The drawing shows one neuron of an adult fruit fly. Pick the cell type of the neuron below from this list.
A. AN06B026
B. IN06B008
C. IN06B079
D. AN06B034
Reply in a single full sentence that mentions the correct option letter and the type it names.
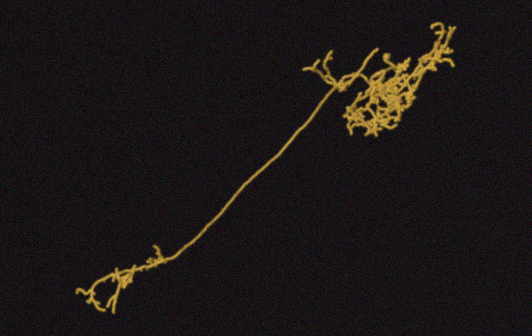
What the neuron is, by cell type, is AN06B026, option A.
